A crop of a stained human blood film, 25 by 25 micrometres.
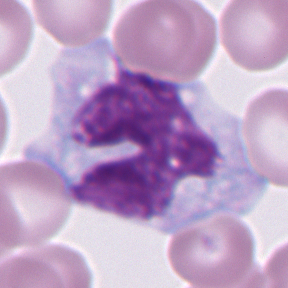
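Monocyte in a stained smear of human peripheral blood. Outline: irregular and angular, not round. Nucleus: folded, with the fold opening toward the left side of the cell. Chromatin: loose and lacy in texture. Vacuoles: a few, small and clear.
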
